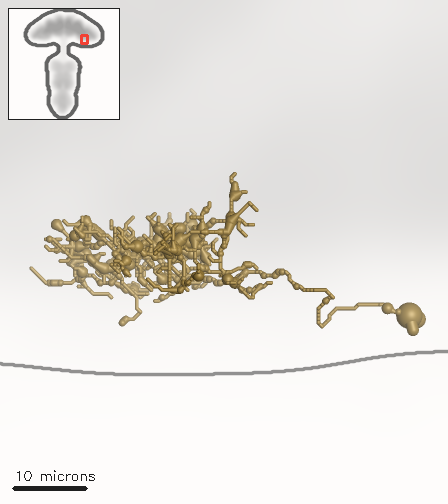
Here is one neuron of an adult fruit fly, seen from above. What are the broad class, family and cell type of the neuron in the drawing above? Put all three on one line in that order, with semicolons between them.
optic-lobe intrinsic neuron; LPi; LPi3a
